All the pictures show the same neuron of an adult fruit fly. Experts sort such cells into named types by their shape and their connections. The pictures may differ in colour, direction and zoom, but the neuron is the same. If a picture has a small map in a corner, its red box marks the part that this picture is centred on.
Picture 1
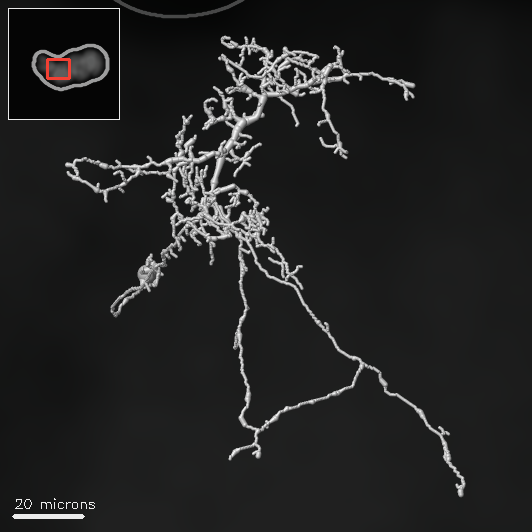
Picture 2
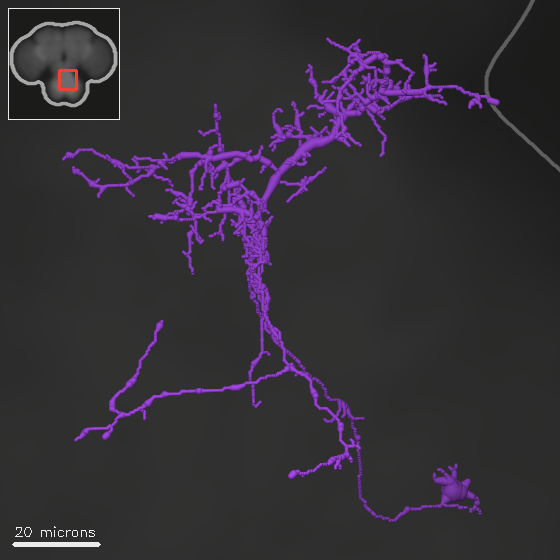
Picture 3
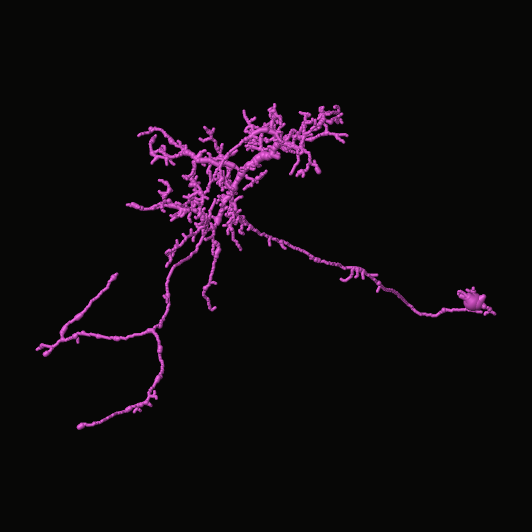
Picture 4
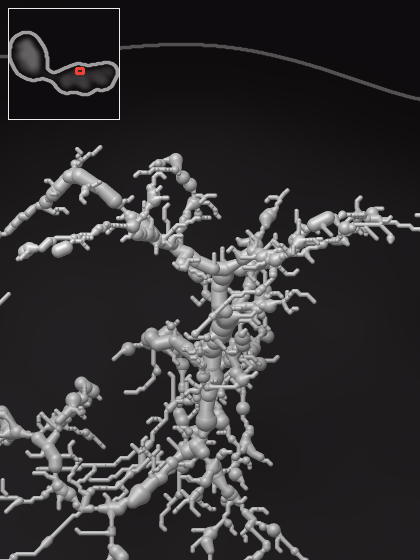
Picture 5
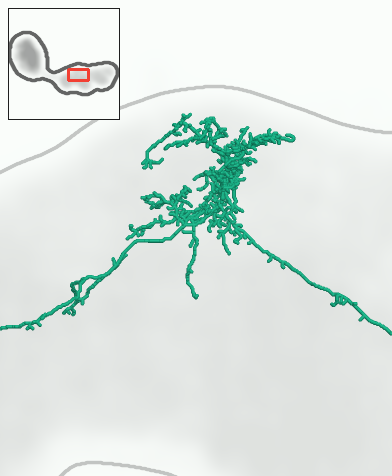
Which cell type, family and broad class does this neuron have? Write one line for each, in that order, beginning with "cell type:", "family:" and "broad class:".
cell type: vMS12_c
family: hemilineage 12A
broad class: nerve-cord intrinsic neuron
